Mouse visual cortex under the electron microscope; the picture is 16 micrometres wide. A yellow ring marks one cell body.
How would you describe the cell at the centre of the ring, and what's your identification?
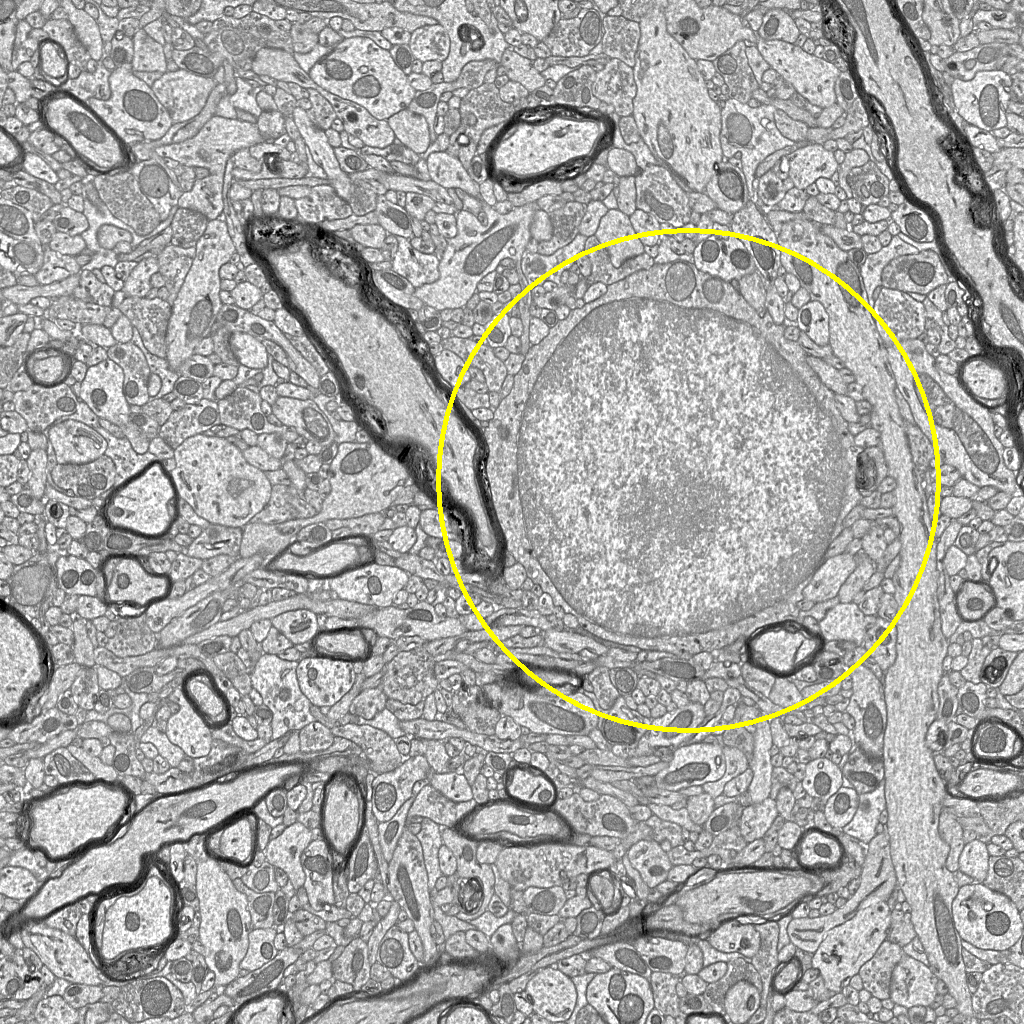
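A round nucleus with a smooth outline sits wholly inside the ring. Its envelope is not lined on the inside by any thick band of dense chromatin. No distinct dense nucleolus can be made out within it. This cell is an oligodendrocyte.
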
